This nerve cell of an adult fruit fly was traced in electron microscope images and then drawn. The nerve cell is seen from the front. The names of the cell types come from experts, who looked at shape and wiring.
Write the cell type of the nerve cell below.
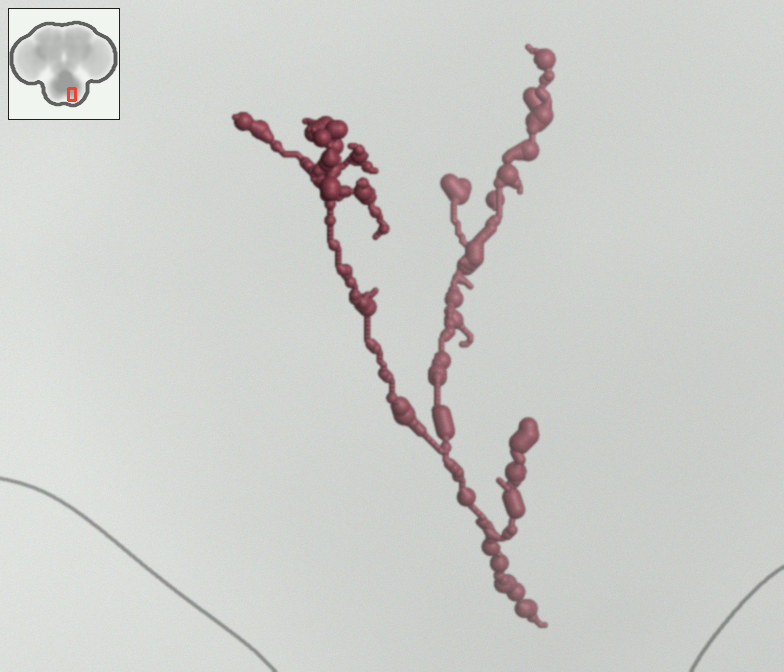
SNpp41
